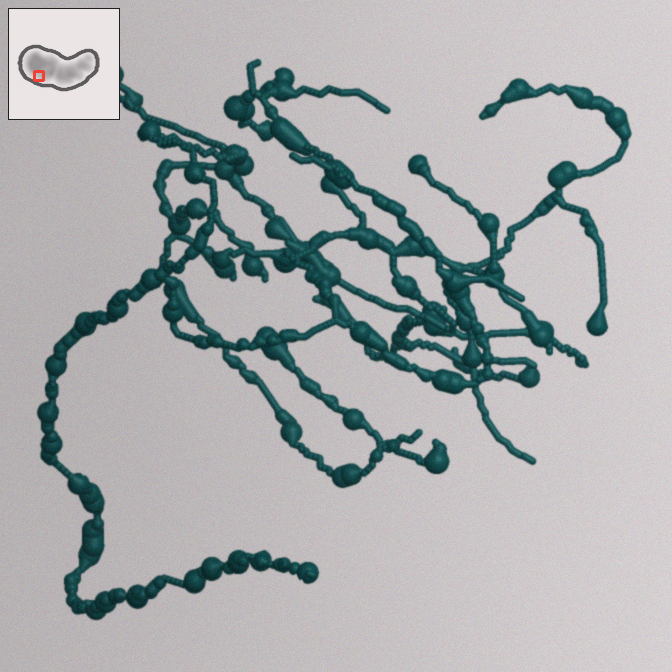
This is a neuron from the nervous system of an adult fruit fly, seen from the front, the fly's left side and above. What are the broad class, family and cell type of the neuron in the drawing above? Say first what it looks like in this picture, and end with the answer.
No cell body is drawn. As drawn here it is about as wide as it is tall. Its broad class is sensory neuron entering the brain. Its family is ENS. The cell type is ENS1.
